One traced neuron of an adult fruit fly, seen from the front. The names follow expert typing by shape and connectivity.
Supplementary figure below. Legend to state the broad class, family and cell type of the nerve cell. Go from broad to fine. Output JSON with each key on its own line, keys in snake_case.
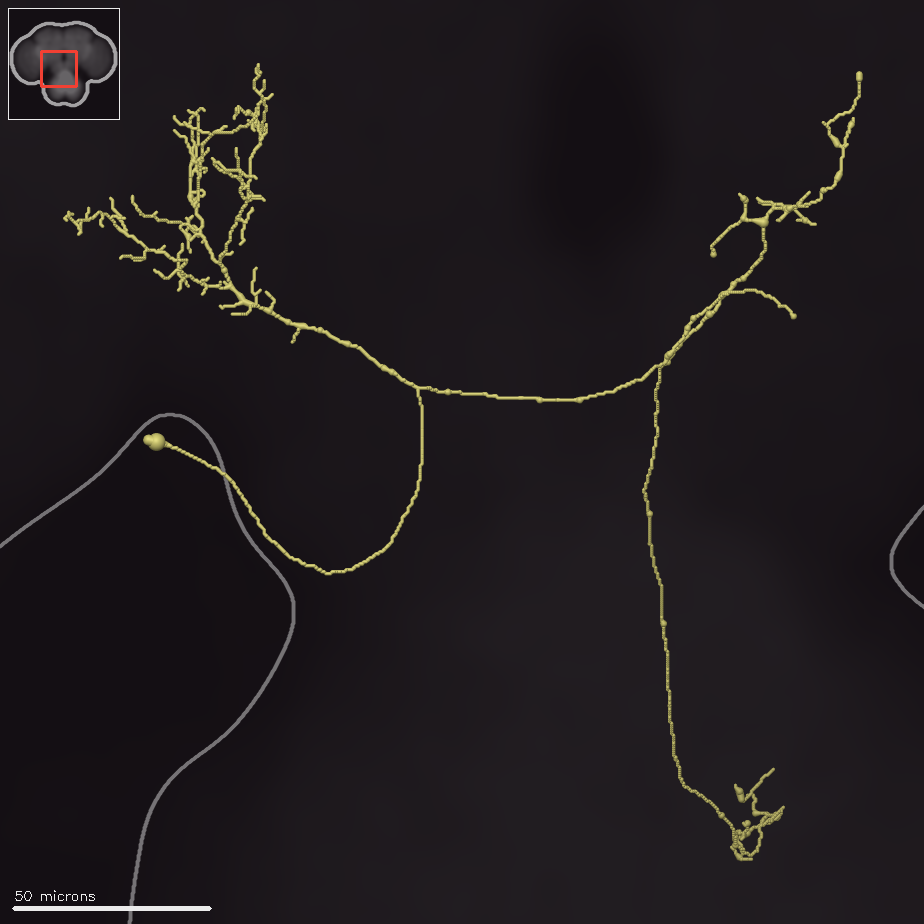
{
 "broad_class": "descending neuron",
 "family": "hemilineage LB7",
 "cell_type": "DNge094"
}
